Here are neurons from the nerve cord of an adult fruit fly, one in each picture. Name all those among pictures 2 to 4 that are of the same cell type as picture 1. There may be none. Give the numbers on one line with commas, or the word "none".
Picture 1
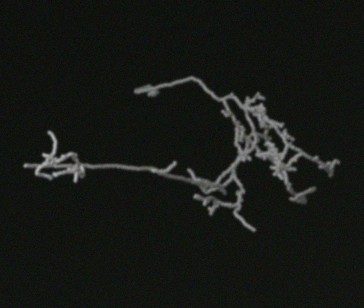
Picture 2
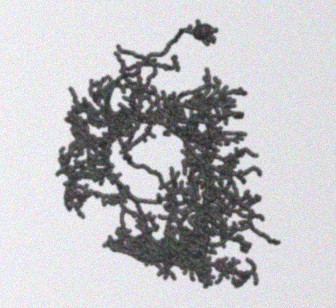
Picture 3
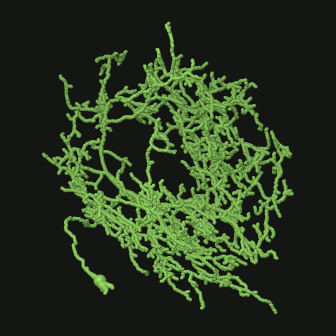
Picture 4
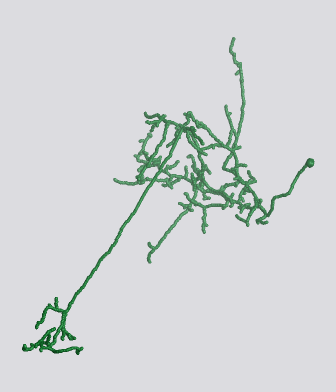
4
